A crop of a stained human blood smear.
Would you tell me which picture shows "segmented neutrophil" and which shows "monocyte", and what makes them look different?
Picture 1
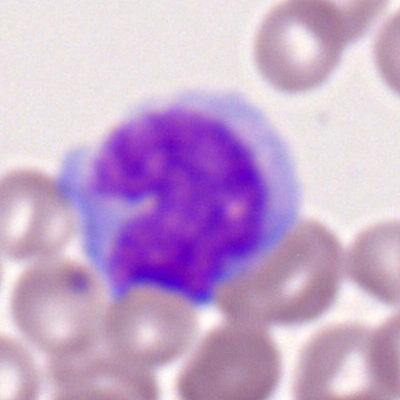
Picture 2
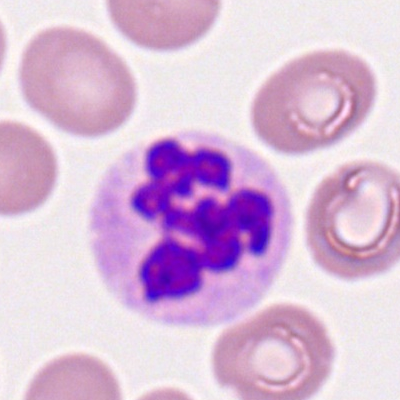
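Monocyte in picture 1, segmented neutrophil in picture 2. Picture 2 nucleus: split into many separate lobes, at least five.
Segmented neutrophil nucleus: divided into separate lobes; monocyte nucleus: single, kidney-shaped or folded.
Cytoplasm: pale blue, no distinct granules, in picture 1; plentiful, pale pinkish-lilac, with fine faint granules, in picture 2.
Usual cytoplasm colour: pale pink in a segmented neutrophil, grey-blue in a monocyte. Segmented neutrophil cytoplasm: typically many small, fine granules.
Chromatin dark purple in both; clumped with paler patches between the clumps in picture 1, dense in picture 2. Outline: roughly round with a slightly irregular edge, red cells touching the lower edge, in picture 1; round and smooth in picture 2. No vacuoles in picture 2.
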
